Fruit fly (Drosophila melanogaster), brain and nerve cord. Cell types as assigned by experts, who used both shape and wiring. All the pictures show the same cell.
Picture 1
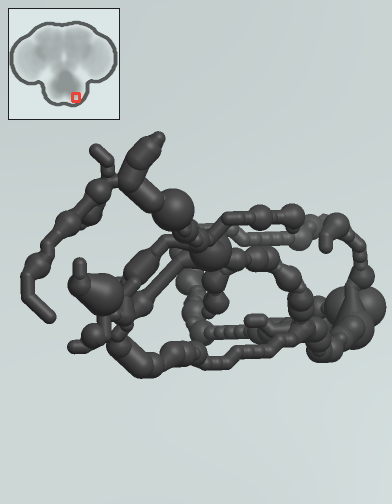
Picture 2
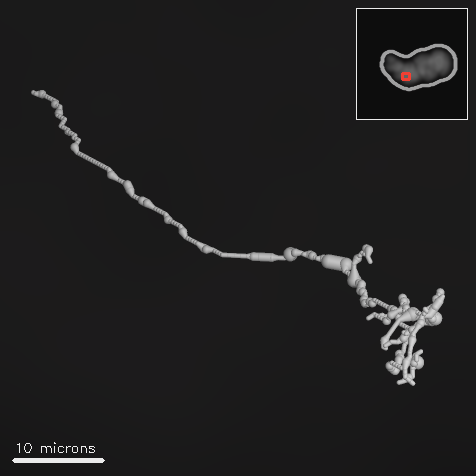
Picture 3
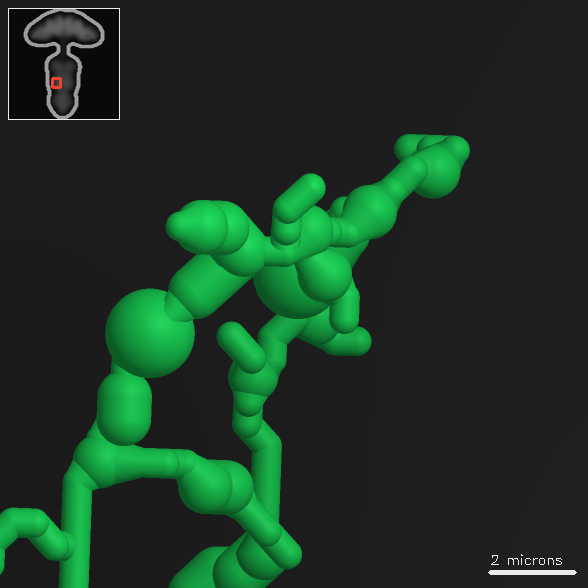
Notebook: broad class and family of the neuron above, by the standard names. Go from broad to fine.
sensory neuron entering the nerve cord; class mechanosensory tactile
